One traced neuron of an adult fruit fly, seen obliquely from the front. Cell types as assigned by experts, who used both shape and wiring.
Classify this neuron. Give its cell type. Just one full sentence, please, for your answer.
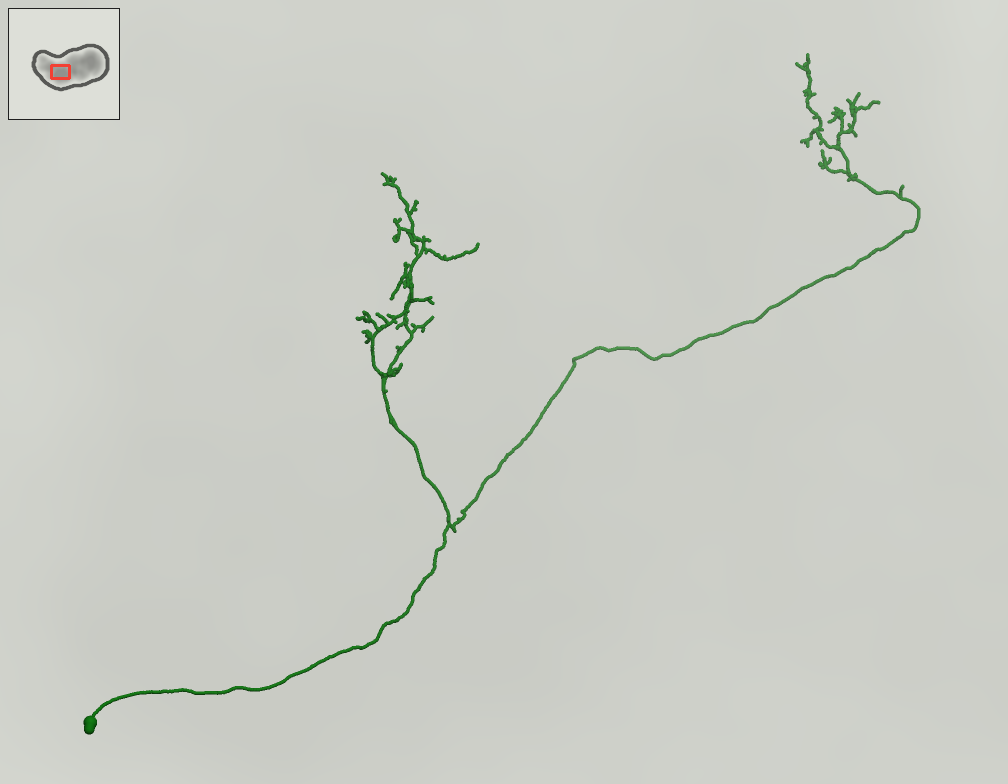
Classified by cell type, this neuron is Tm33.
